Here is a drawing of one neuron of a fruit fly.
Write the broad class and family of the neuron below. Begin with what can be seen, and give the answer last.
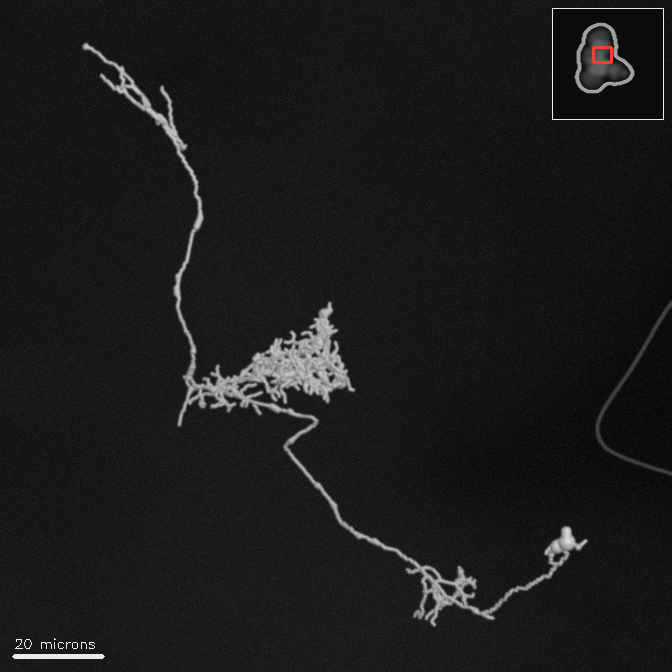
The cell body can be seen at the lower right of the picture. By the scale bar it is about 130 microns tall in this view. The picture shows dozens of branch ends. This is a central-brain intrinsic neuron. The name of its family is class CX.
